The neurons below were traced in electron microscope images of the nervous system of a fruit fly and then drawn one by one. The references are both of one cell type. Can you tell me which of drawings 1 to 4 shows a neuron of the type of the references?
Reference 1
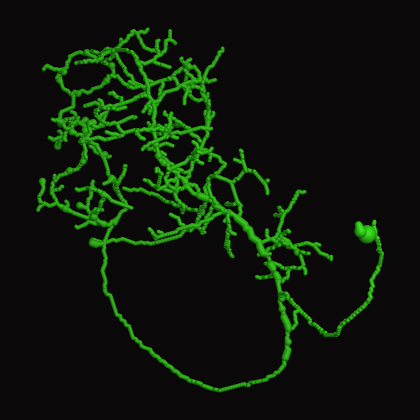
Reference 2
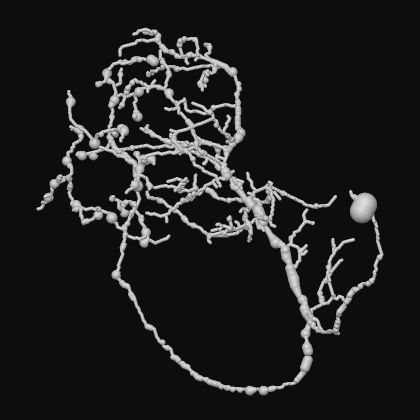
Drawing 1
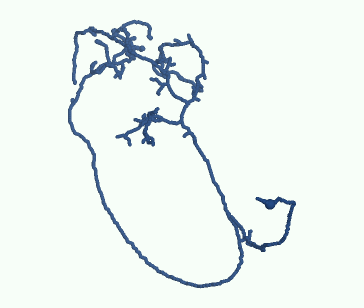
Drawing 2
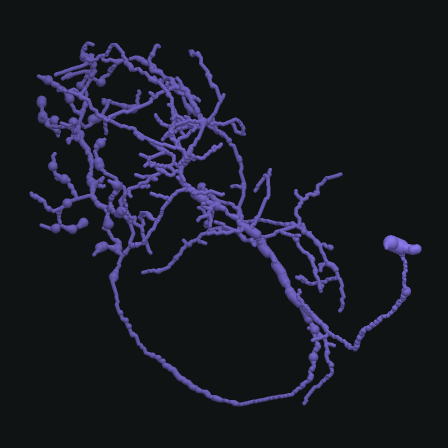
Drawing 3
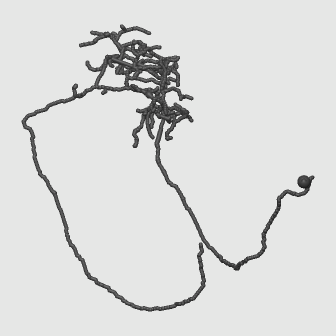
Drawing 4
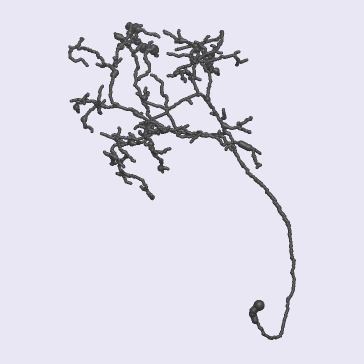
2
